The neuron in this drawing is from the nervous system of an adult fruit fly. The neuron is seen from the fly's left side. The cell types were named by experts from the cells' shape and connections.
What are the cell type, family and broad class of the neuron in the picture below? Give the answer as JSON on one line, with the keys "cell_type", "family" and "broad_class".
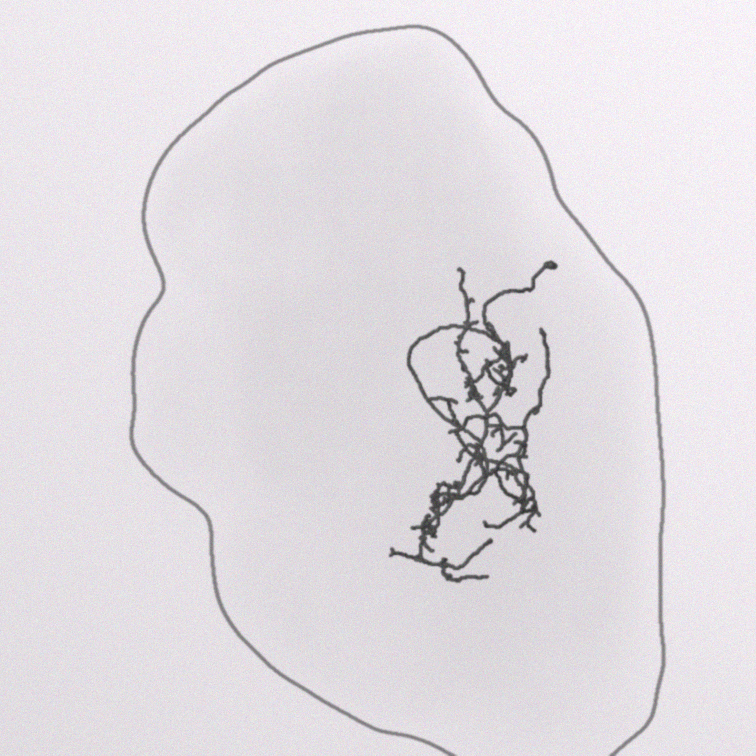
{"cell_type": "CB1222", "family": "hemilineage PSp2", "broad_class": "central-brain intrinsic neuron"}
